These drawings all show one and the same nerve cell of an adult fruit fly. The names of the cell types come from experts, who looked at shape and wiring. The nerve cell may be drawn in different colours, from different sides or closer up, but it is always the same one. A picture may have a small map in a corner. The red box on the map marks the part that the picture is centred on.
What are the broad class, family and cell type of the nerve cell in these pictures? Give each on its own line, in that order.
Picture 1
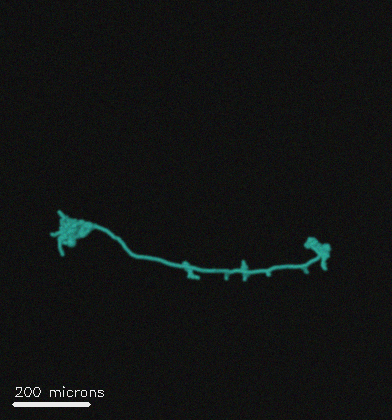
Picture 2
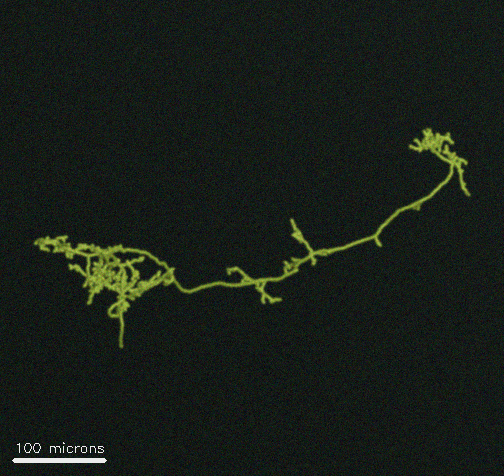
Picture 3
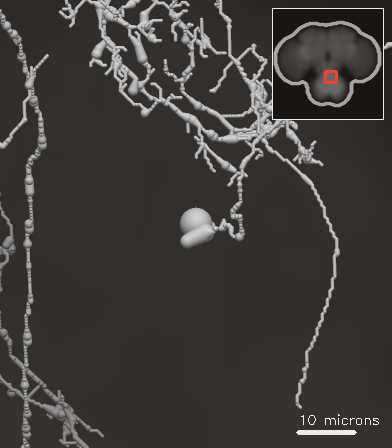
descending neuron
DNg
DNg21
